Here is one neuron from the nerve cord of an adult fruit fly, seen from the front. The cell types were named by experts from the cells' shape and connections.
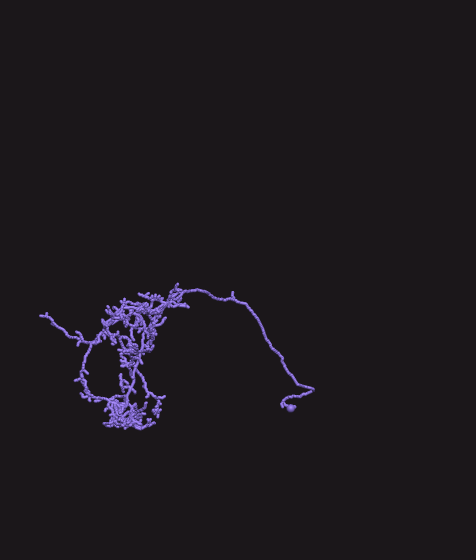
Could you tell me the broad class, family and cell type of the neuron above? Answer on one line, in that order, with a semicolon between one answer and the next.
nerve-cord intrinsic neuron; hemilineage 12B; IN12B025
